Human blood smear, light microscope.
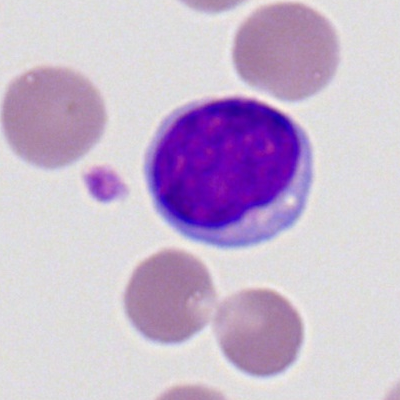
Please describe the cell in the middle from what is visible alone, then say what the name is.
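Look first at the outline, which is round and smooth. Most of the cell is filled by the nucleus. The cytoplasm is pale blue, and no granules are seen in it. You are looking at a lymphocyte.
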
